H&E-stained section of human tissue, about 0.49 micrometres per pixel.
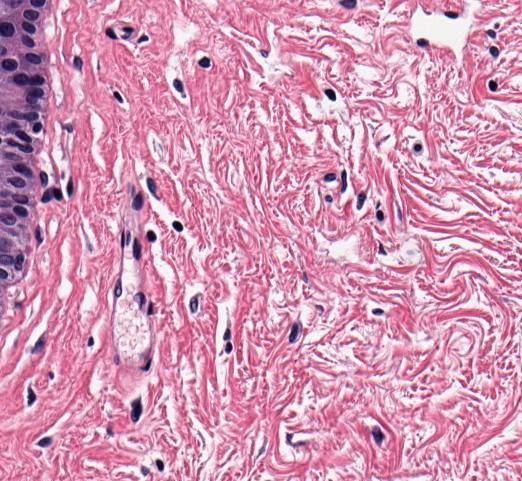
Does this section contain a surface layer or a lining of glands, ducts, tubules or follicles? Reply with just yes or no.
Yes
